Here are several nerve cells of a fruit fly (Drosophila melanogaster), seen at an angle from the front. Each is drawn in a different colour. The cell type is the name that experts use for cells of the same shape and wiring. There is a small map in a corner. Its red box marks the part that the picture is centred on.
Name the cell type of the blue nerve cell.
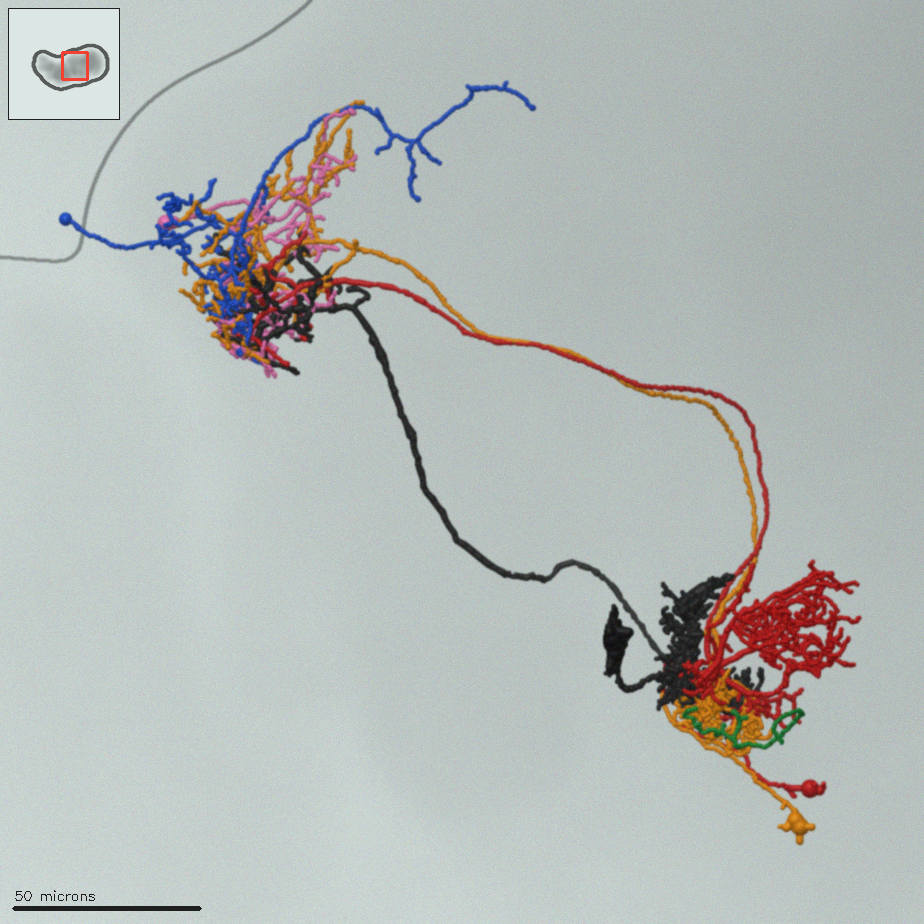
LHPV4g1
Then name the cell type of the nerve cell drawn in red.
M_vPNml63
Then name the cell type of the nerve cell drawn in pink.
LHPV6k1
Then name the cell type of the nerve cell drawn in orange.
VL1_vPN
